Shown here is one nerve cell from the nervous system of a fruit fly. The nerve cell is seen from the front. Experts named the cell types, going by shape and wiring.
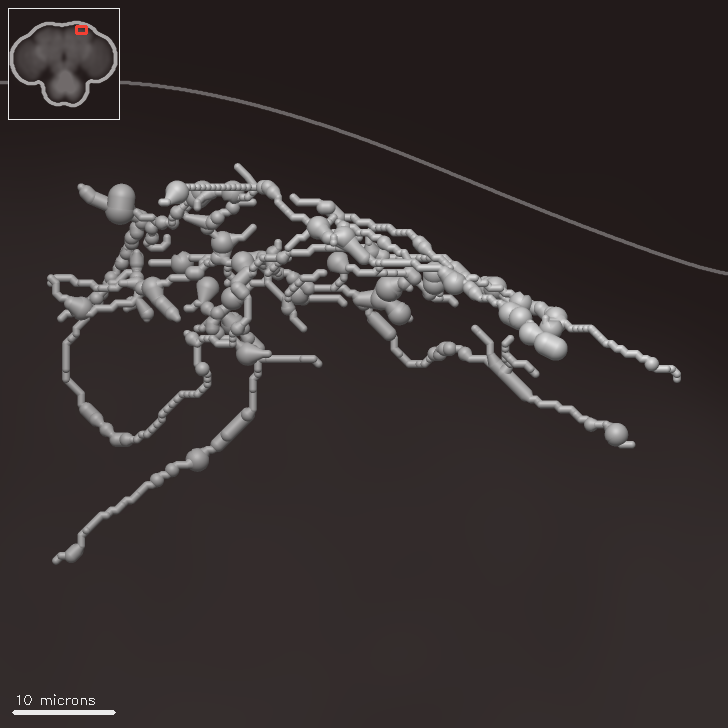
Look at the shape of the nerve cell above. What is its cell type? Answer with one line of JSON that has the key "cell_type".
{"cell_type": "CB4130"}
